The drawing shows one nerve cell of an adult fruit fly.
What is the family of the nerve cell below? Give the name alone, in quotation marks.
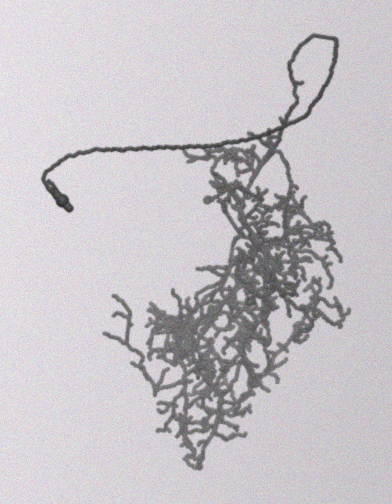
"hemilineage SLPav2"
